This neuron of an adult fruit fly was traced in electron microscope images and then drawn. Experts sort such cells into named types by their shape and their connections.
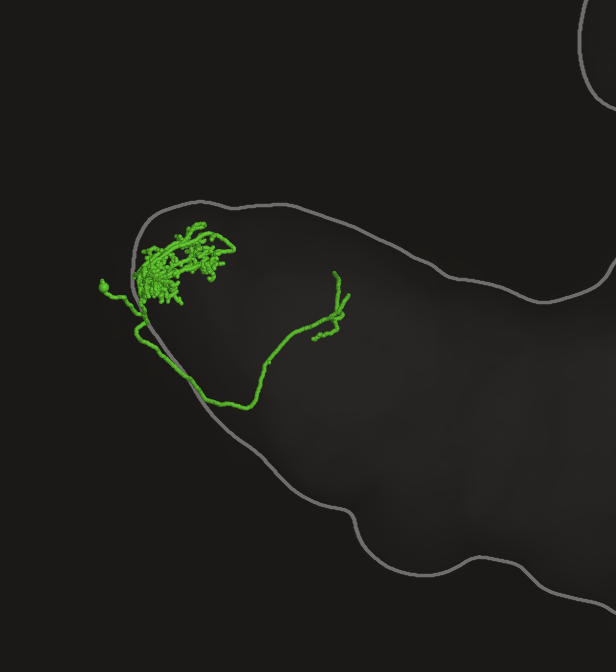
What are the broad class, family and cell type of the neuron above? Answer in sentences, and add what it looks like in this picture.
Its broad class is optic-lobe intrinsic neuron. Its family is MeLo. The cell type is MeLo1. Its cell body lies on the left of the picture. As drawn here it is wider than it is tall.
